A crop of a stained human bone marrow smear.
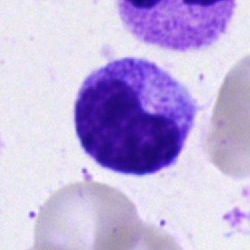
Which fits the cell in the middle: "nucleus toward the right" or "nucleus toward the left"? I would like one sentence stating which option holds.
To the right of the nucleus lies the bulk of the cytoplasm.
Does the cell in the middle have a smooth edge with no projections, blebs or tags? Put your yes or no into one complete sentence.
Yes, this cell's outline runs smooth, without projections.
